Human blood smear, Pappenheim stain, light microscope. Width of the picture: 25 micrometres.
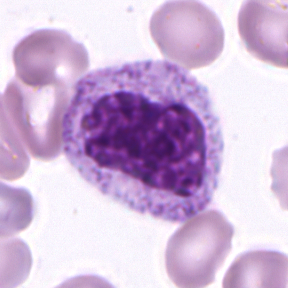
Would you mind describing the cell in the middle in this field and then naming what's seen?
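Irregularly rounded outline with a few blunt, slightly flattened sides. Chromatin coarse and clumped: dark purple masses, paler streaks between. Cytoplasm pale lilac-grey between fine purple granules, which are scattered through all of it. Name: metamyelocyte.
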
